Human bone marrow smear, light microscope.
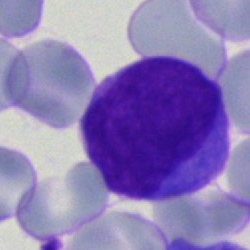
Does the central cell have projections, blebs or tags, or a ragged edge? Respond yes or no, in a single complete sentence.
No, the cell does not have a rough edge, as its outline is smooth.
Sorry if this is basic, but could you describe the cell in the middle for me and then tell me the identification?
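Looking at the chromatin first: it is dark purple and densely packed, with a finely mottled texture. The cytoplasm forms only a thin crescent at the lower right. I can find no granules in it, and no vacuoles either. This cell is a blast.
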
